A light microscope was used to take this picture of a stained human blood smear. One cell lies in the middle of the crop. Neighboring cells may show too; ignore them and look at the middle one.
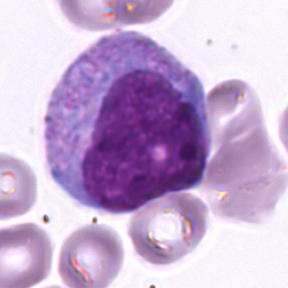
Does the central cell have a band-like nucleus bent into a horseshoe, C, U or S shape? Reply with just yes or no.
No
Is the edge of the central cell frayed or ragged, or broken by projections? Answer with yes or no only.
No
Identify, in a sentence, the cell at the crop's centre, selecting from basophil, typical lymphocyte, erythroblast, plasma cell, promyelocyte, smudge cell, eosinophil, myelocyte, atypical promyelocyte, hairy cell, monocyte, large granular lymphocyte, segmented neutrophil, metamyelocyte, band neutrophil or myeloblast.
To answer, the cell in the center of the crop is a promyelocyte.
